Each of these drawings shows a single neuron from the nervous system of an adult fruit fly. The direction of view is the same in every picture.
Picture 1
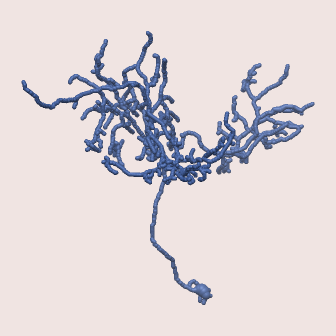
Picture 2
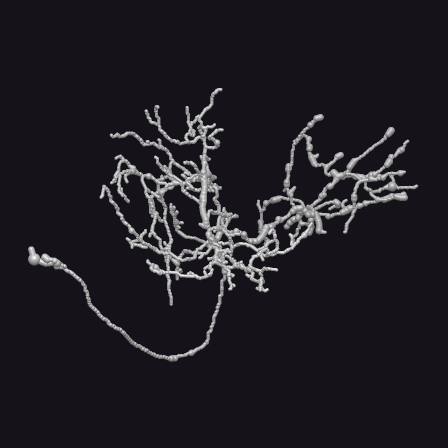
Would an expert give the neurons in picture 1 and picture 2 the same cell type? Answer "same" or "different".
same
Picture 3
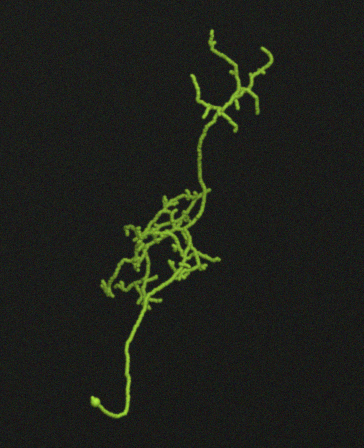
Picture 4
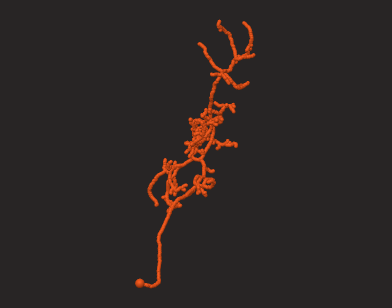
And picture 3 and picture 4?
same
